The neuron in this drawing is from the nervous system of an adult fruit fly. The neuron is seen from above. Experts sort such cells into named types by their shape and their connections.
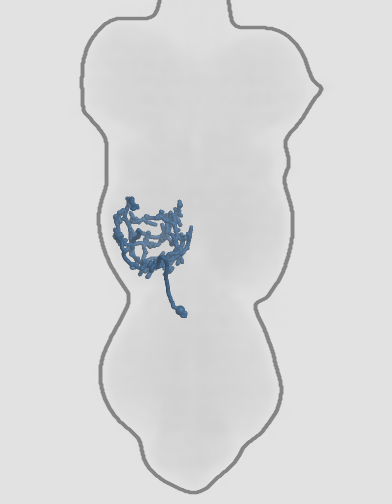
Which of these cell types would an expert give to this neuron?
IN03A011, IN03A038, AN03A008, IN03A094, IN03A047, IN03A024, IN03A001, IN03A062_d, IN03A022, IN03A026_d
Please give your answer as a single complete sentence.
Under the cell type IN03A038 falls this neuron.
